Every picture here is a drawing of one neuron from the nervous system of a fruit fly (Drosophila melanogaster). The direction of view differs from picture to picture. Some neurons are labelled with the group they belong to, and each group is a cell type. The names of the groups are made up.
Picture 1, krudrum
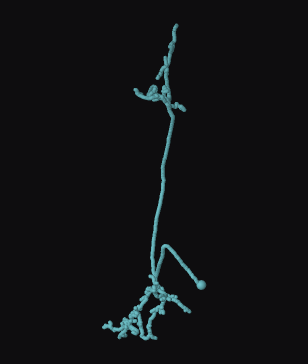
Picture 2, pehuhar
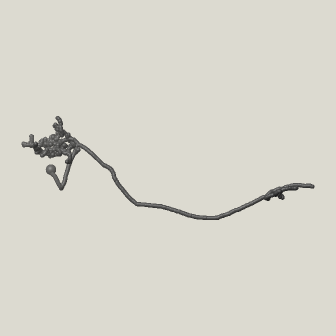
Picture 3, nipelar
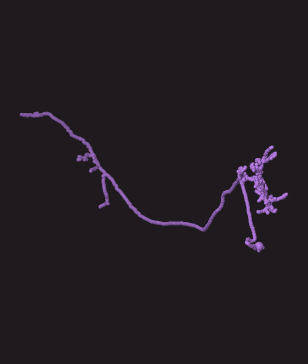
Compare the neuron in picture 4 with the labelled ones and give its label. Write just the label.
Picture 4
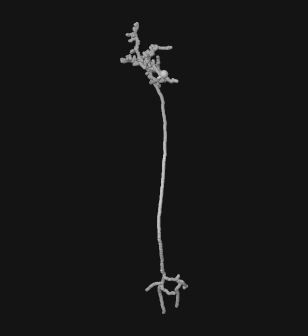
pehuhar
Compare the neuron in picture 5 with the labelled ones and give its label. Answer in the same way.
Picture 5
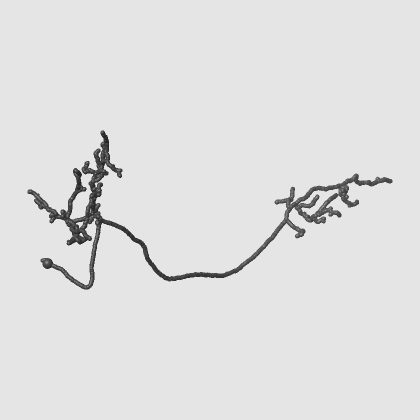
krudrum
